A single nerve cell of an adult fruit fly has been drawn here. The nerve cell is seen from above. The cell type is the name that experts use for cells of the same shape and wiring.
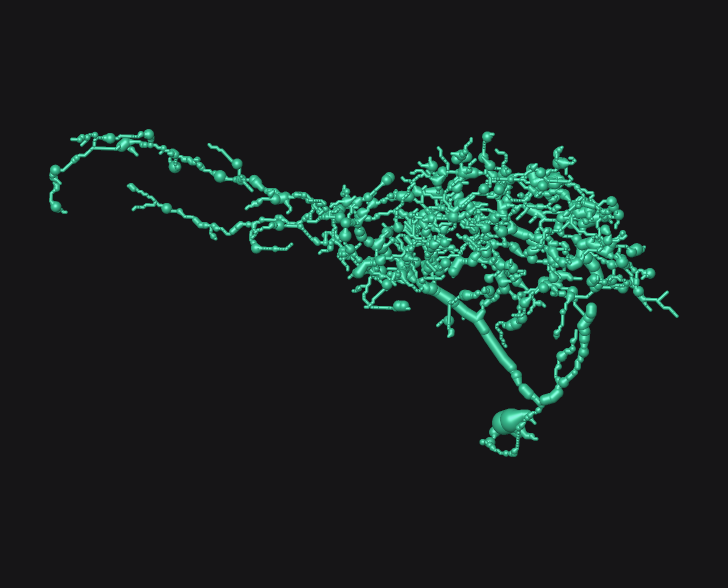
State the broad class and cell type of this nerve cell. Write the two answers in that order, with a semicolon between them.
central-brain intrinsic neuron; GNG081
